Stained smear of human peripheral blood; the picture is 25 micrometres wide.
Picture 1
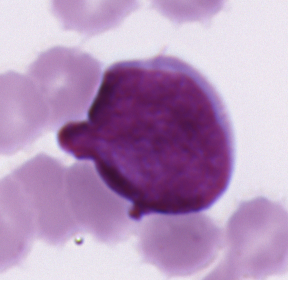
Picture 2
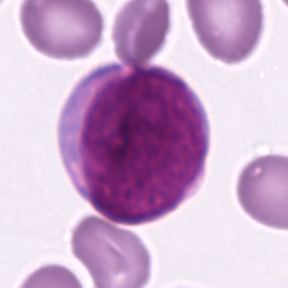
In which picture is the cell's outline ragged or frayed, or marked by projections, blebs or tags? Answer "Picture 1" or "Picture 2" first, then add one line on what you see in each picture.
Picture 1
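Picture 1: A rounded dark knob juts out from the left side of the cell.
Picture 2: The outline of the cell is round and smooth.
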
